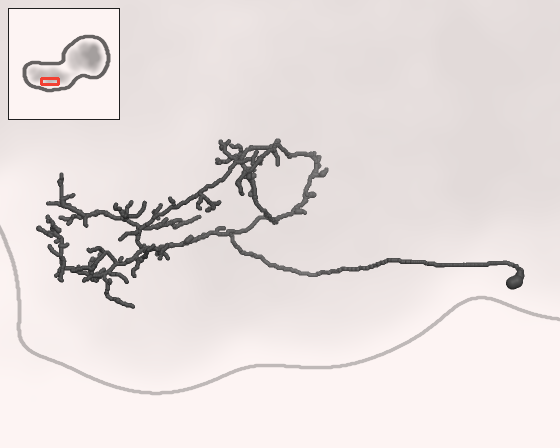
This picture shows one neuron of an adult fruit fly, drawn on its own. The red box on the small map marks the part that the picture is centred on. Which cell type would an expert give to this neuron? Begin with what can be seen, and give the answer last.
The picture shows dozens of branch ends. In this view it is more than twice as wide as it is tall. This is a nerve-cord intrinsic neuron. It is of cell type IN14A070.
